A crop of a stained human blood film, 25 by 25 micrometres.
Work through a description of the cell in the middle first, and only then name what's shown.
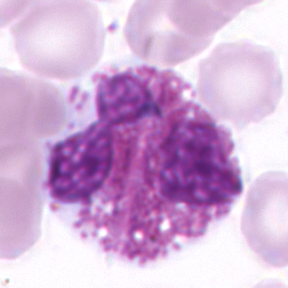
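At the top and lower left, loose granules lie scattered just outside a ragged cell border. The nucleus has three large lobes, one above and one on either side, and no nucleoli can be seen in them. A few small clear spots occupy the lower part of the cytoplasm. This is an eosinophil.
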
